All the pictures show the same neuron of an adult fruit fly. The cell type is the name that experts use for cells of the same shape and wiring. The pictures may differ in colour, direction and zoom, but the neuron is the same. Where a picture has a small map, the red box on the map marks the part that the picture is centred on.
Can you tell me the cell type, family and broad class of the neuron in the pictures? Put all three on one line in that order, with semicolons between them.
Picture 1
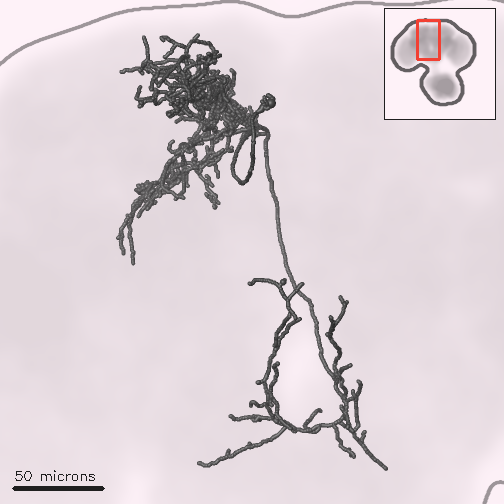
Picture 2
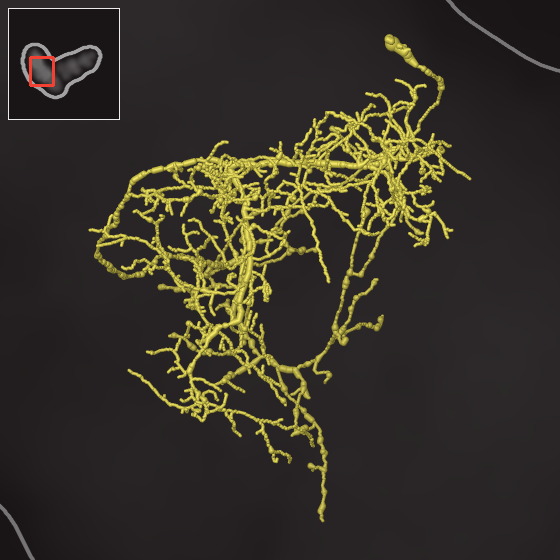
SMP457; hemilineage SMPpm1; central-brain intrinsic neuron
